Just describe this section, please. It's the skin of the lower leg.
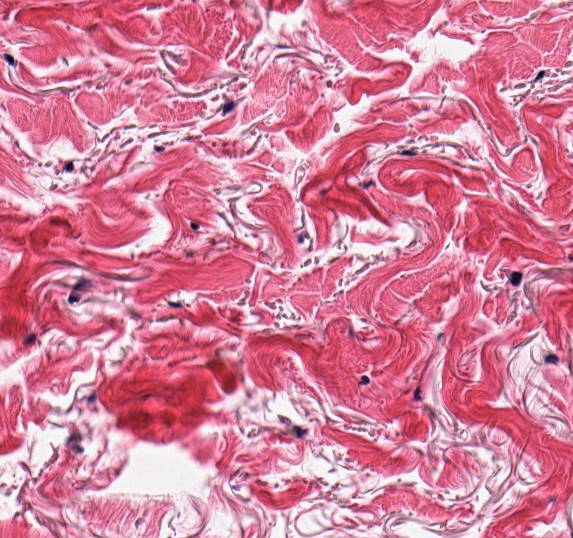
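Thick eosin-pink collagen bundles occupy the entire field, interwoven with one another and running in many different directions. Many of them follow wavy, curving courses rather than straight lines. Cells are sparse: only a few scattered nuclei lie in the narrow spaces between the bundles. These nuclei are small and dark-staining, with scarcely any visible cytoplasm.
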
